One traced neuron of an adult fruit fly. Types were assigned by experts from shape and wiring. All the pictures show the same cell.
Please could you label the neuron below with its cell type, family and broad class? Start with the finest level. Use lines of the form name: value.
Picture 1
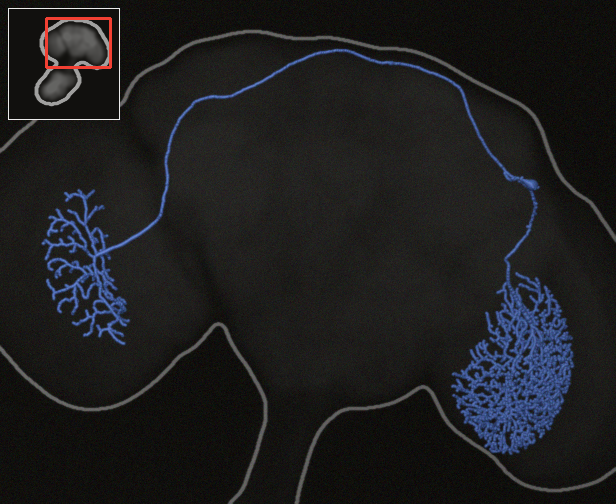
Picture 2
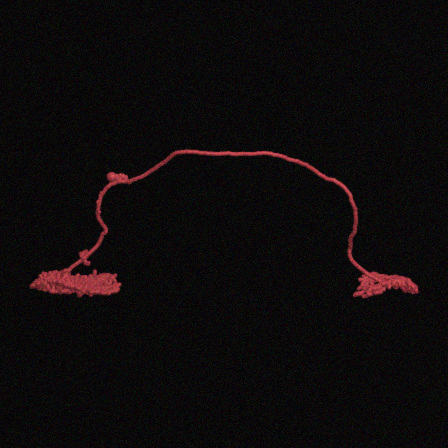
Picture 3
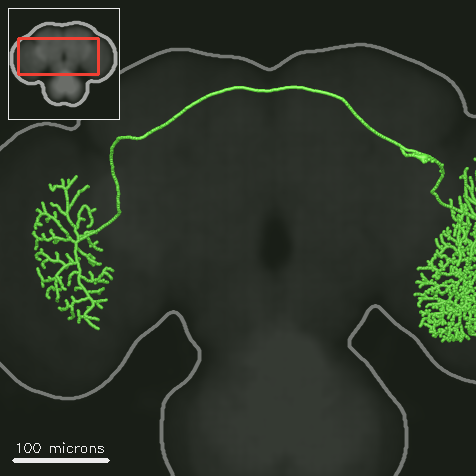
cell type: H1
family: H
broad class: optic-lobe intrinsic neuron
